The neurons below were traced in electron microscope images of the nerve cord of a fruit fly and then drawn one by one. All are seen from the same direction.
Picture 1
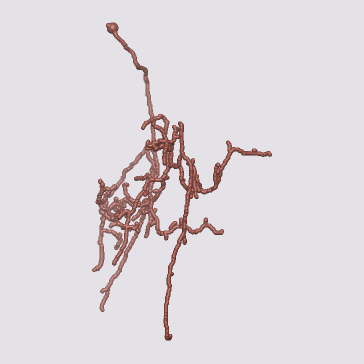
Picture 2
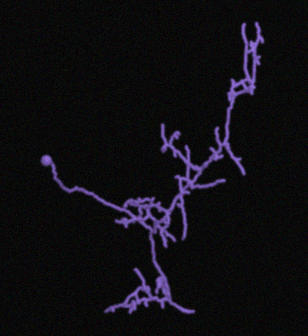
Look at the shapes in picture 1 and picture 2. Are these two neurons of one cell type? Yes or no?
yes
